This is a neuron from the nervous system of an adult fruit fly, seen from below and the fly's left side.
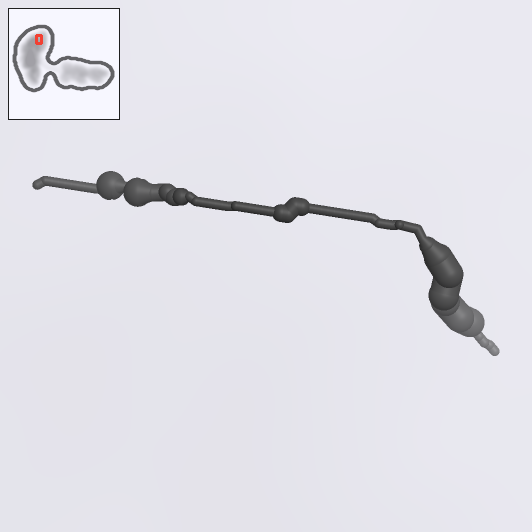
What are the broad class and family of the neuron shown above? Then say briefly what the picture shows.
Its broad class is photoreceptor or other optic-lobe sensory neuron. Its family is called class visual. It is in the brain and does not reach the nerve cord. There are a dozen or fewer branch ends.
